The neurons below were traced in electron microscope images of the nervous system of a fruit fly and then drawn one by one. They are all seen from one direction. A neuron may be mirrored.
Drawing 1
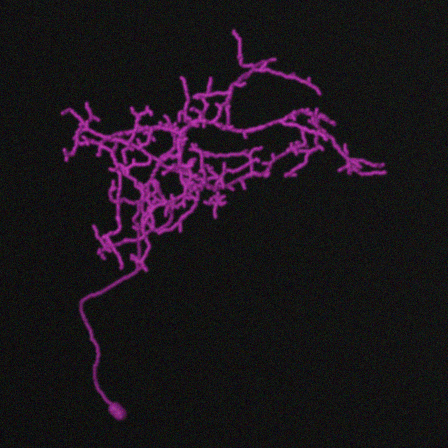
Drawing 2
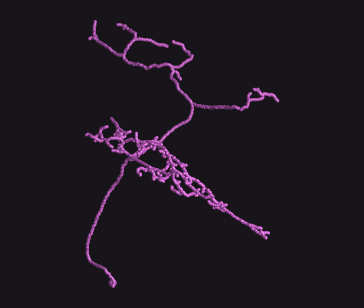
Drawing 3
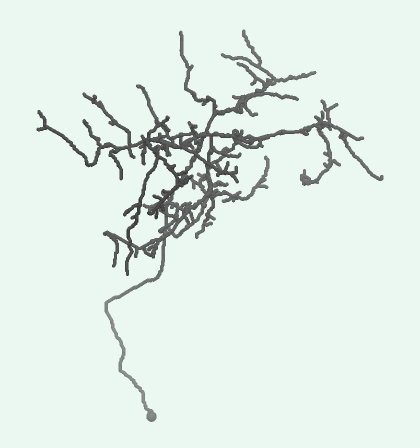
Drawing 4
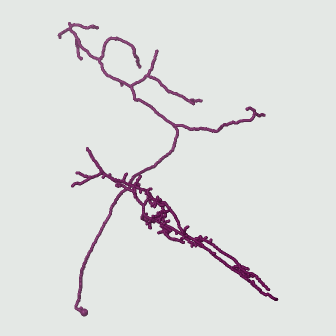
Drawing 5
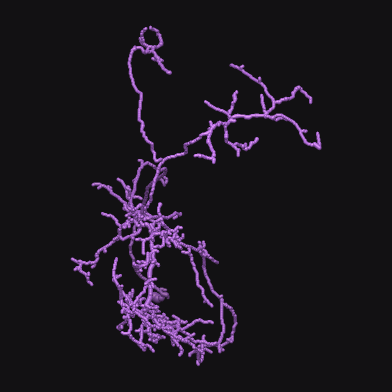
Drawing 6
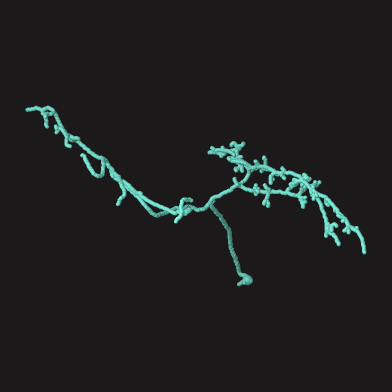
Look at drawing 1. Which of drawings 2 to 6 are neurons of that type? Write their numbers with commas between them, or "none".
3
